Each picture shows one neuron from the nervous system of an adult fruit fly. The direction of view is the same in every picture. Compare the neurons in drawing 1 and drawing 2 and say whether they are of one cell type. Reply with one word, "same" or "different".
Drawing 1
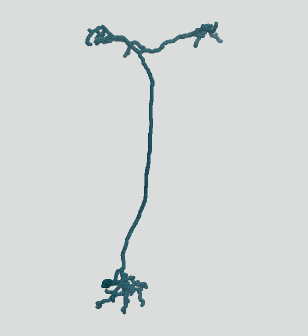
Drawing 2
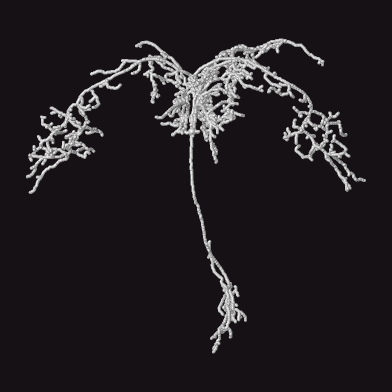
different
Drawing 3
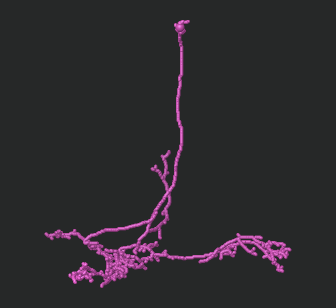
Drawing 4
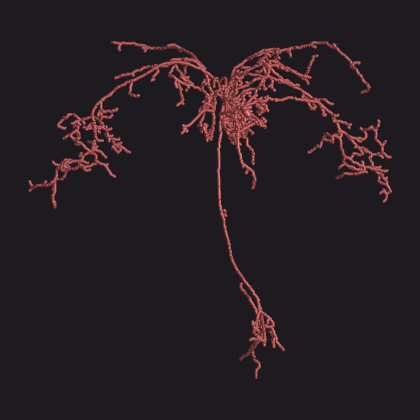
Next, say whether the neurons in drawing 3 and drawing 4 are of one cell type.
different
